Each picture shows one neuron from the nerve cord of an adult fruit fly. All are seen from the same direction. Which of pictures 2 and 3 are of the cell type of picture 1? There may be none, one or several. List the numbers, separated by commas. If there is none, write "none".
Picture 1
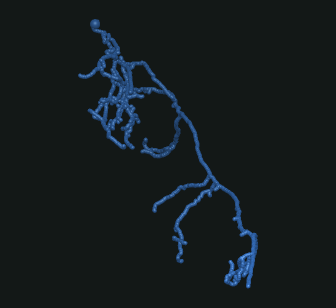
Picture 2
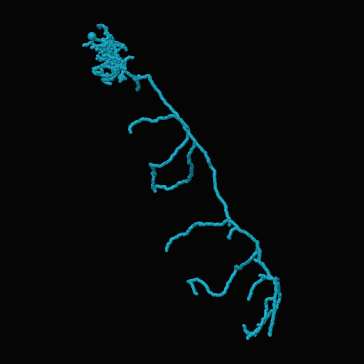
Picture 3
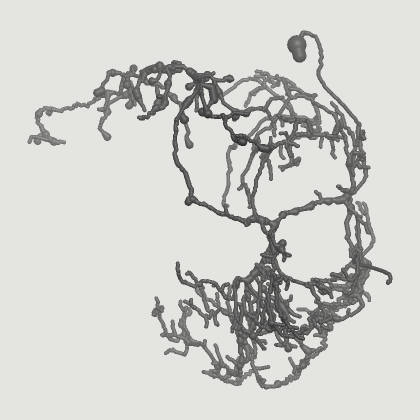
2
